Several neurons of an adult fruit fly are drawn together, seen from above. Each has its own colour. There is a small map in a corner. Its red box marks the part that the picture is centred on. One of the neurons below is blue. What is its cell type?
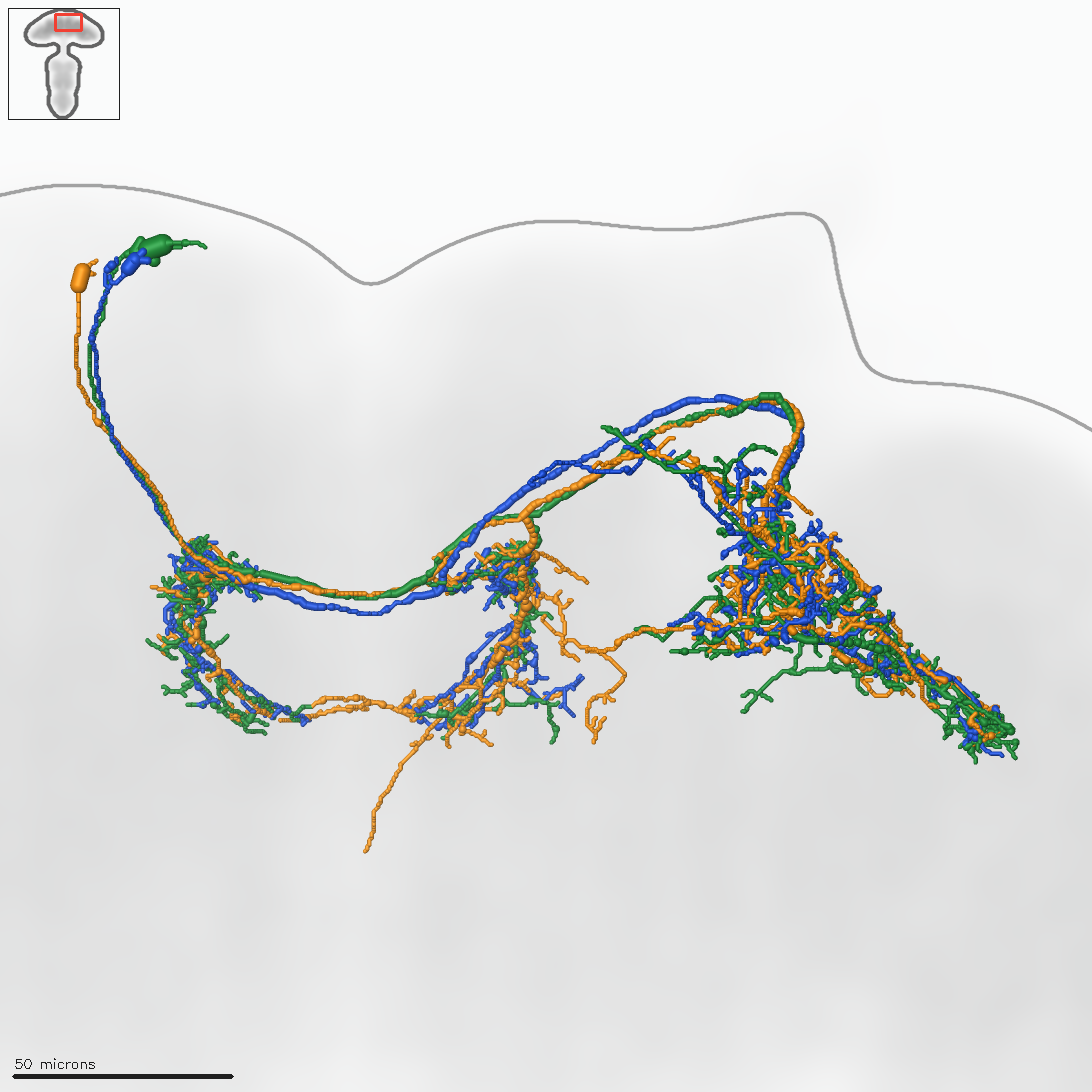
mAL_m5c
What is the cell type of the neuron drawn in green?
mAL_m1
